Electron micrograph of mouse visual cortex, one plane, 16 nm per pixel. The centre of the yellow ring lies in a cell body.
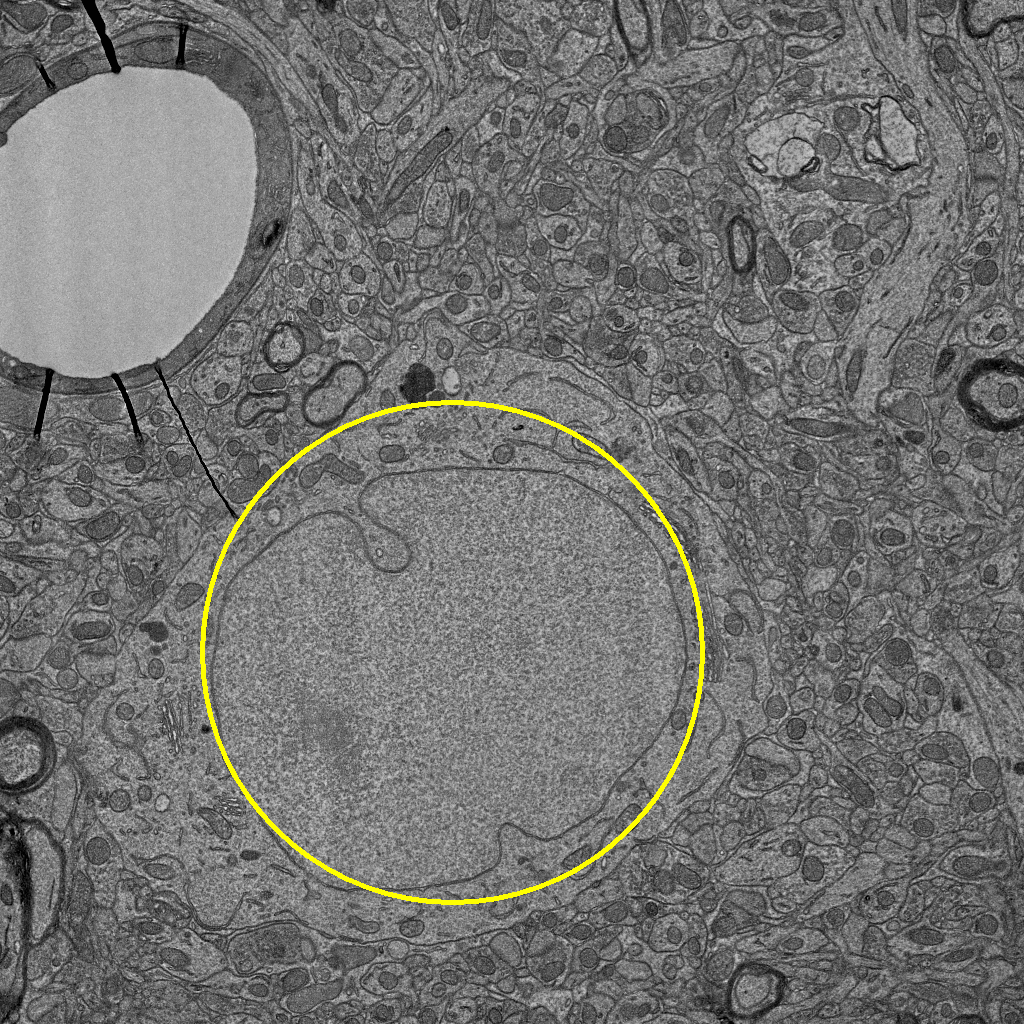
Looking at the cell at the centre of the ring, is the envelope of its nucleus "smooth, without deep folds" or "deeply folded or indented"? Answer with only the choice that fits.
Deeply folded or indented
